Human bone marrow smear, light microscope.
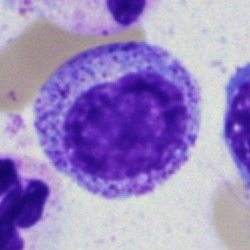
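Myelocyte, the central cell of a stained bone marrow smear. Its outline is round and smooth, and a band of pale bluish-lilac cytoplasm surrounds the nucleus on all sides. The chromatin is dark purple with patchy lighter areas.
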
